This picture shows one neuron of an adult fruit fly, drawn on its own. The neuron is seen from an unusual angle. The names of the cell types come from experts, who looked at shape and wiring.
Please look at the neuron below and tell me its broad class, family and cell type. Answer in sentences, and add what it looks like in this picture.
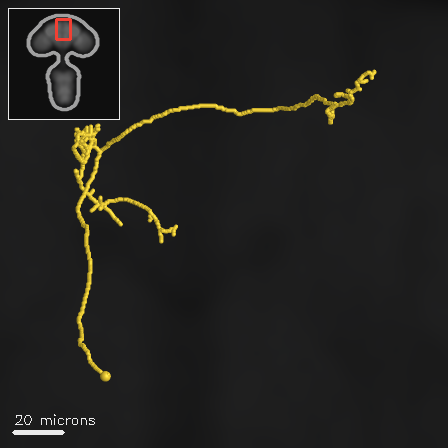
This is a central-brain intrinsic neuron. The name of its family is class CX. The cell type is FS4A. It is in the brain and does not reach the nerve cord. The cell body is at the lower left of the picture. From top to bottom in the picture it spans about 130 microns.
